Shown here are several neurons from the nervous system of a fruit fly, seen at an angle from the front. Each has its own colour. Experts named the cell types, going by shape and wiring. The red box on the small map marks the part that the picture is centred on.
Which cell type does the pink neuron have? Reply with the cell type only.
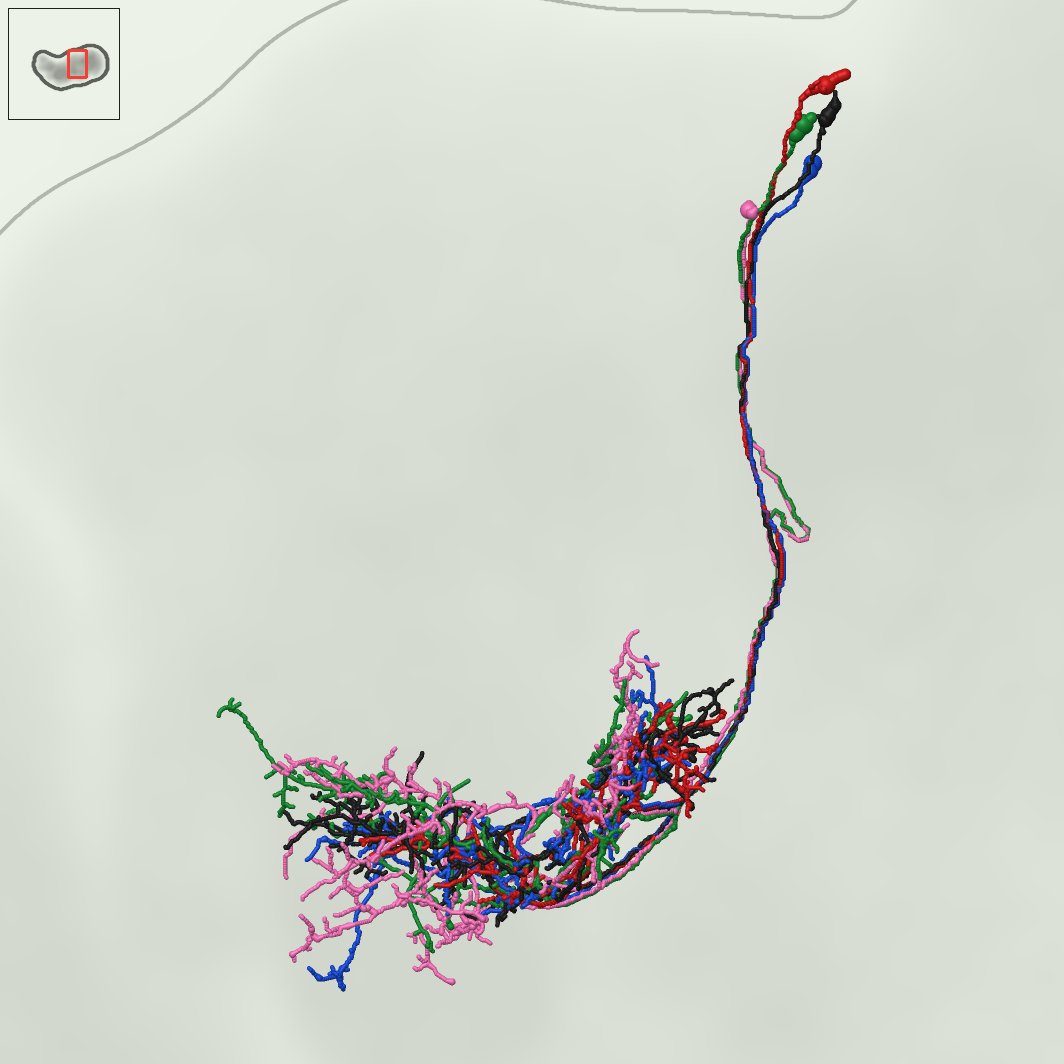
WED095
